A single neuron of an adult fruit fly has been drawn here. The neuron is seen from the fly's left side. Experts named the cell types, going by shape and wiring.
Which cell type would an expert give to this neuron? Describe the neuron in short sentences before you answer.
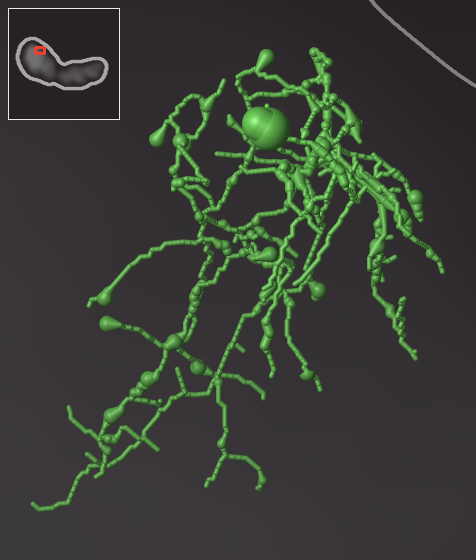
Its cell body lies at the top of the picture. The picture shows dozens of branch ends. It is a central-brain intrinsic neuron. It is of cell type CB0973.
